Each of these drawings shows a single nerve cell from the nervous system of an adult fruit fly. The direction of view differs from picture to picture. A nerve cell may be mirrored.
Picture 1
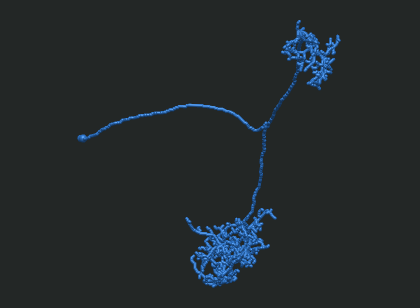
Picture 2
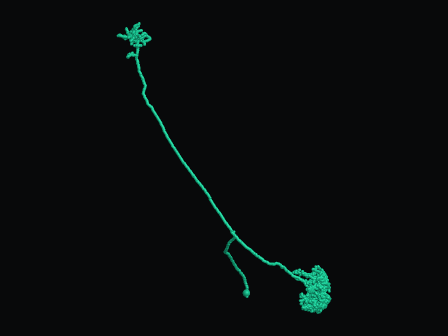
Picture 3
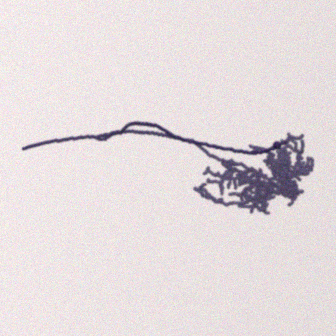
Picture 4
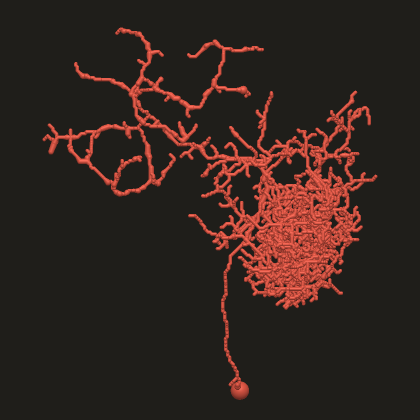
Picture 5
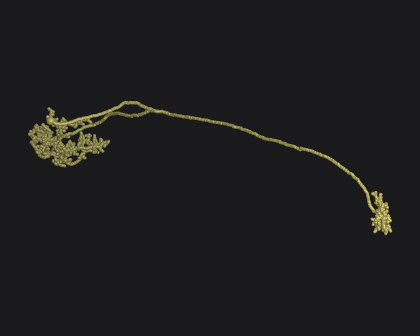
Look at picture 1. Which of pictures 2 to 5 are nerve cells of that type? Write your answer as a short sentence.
Picture 2, picture 3 and picture 5 are of the same cell type.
